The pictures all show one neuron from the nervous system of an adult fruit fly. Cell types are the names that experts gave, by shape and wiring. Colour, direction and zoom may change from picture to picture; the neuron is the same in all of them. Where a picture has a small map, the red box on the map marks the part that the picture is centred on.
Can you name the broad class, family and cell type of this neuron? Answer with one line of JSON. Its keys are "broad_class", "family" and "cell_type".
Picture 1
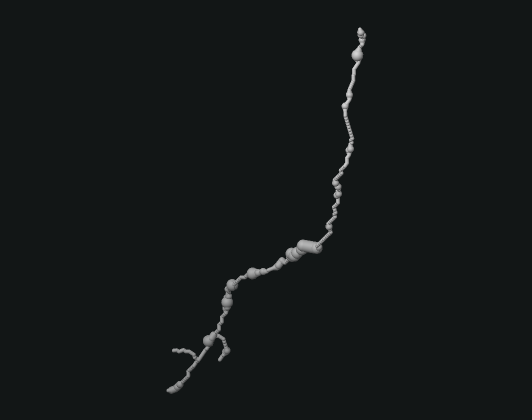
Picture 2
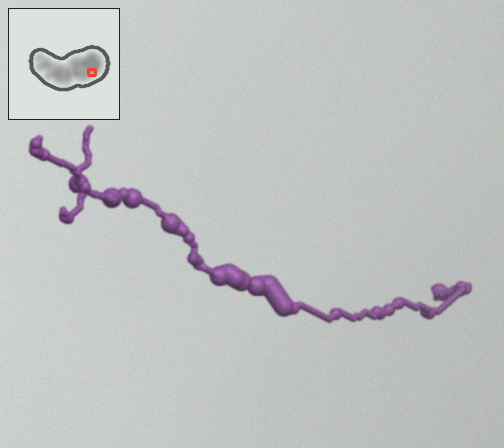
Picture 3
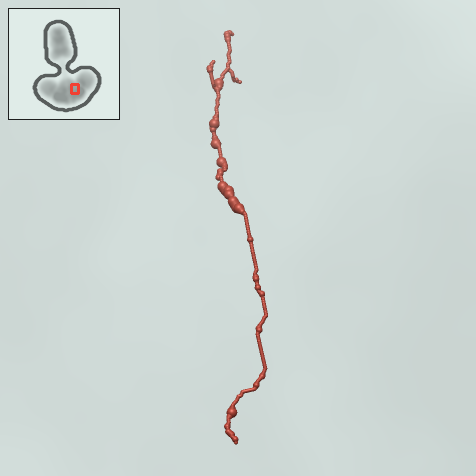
{"broad_class": "sensory neuron entering the brain", "family": "class mechanosensory", "cell_type": "JO-B3"}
